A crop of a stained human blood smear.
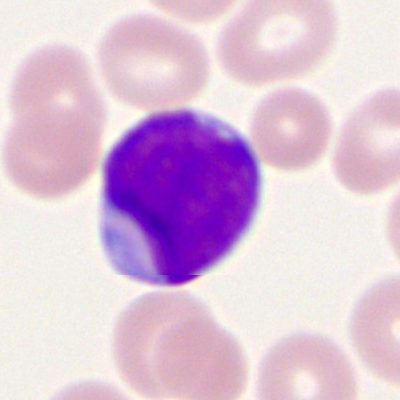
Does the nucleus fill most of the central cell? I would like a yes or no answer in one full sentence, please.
Yes, the nucleus occupies most of the cell, leaving scant cytoplasm.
